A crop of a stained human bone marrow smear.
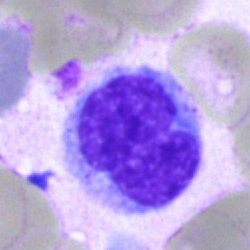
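Metamyelocyte, the central cell in a stained human bone marrow smear under the light microscope. Pale blue tinges the cytoplasm next to the nucleus. A small purple granular fragment lies against the cell's upper left edge. The image is slightly blurred.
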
